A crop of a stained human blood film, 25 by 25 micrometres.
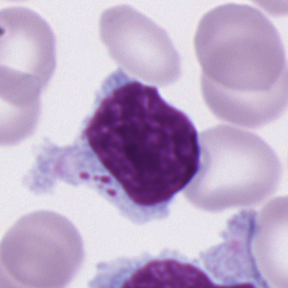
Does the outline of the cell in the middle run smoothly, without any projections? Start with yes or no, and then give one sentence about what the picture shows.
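No. The outline of the cell is irregular with ragged, frayed edges.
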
